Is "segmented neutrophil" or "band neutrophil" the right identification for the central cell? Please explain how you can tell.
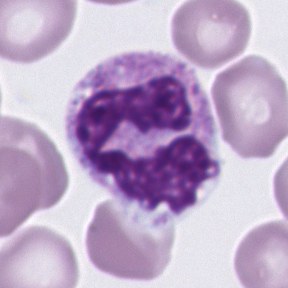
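Segmented neutrophil. What decides it is the nucleus, which forms two broad masses, one lying above the other.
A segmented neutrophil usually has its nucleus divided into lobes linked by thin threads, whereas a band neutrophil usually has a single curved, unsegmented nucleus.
Apart from that, the cell outline is roughly round, the chromatin is dark purple and coarsely clumped, and fine, small violet-pink granules fill the cytoplasm.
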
